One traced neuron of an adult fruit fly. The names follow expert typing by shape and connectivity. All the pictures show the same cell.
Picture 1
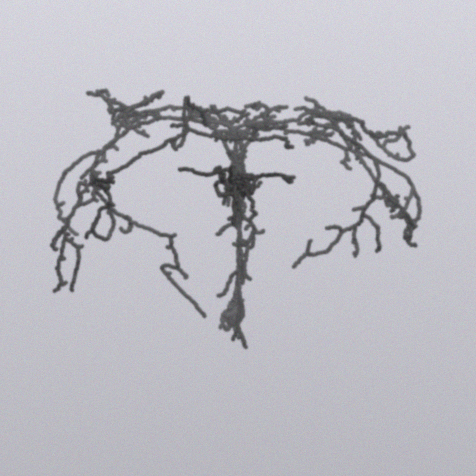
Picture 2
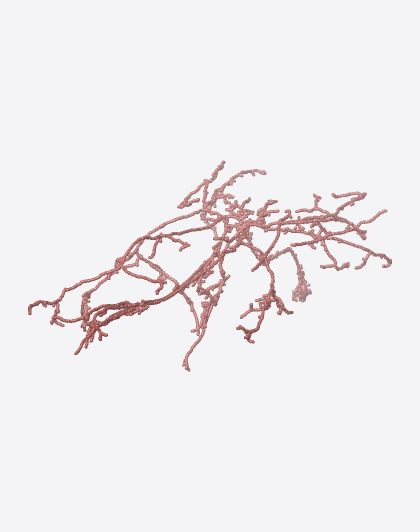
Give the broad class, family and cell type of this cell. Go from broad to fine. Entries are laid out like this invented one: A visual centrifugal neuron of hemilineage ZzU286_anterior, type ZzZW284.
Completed: An ascending efferent neuron of hemilineage 00B, type EA00B007.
